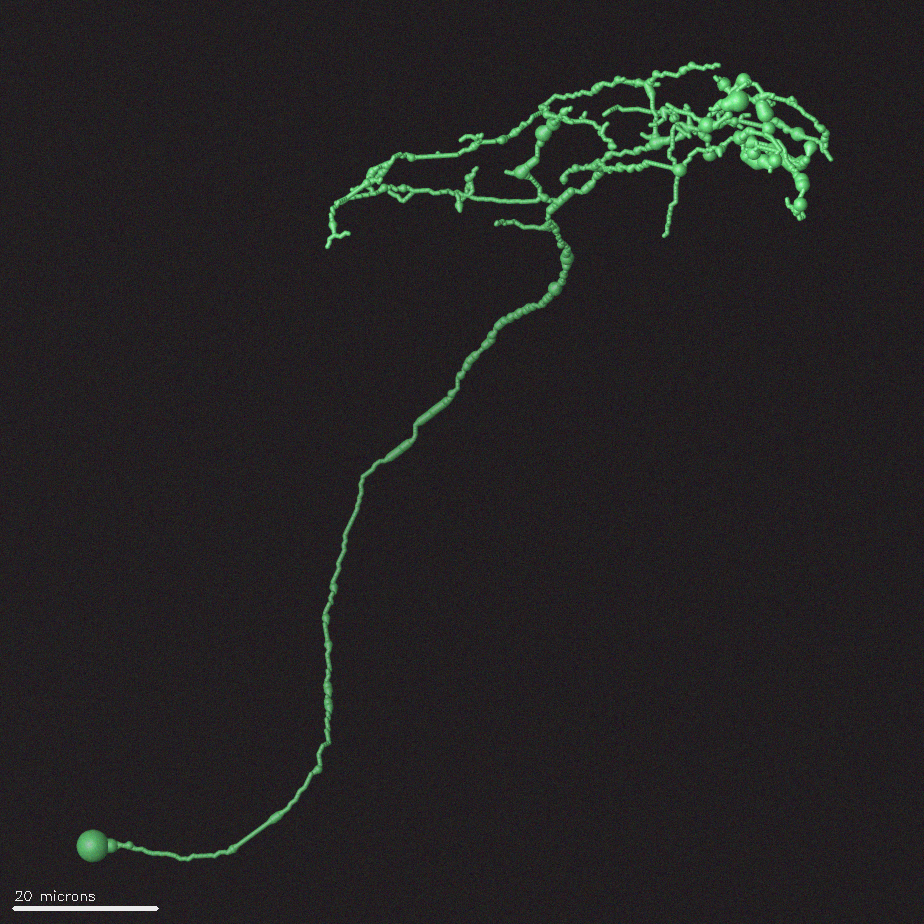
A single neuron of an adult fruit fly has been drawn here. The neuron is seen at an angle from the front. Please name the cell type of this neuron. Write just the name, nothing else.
CB1595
